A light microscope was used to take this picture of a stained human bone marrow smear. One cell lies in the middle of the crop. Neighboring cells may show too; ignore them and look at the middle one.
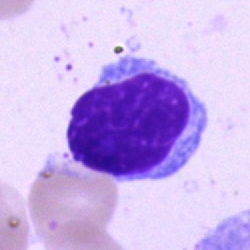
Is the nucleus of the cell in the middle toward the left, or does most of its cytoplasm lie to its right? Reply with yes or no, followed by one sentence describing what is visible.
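Yes. The rim of cytoplasm is wider on the right side than on the left.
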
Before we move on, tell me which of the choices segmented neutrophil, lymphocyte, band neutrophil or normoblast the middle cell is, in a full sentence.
At the middle of the frame sits a lymphocyte.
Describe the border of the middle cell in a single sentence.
Irregular and not smooth, the cell boundary is ragged or drawn out into projections.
